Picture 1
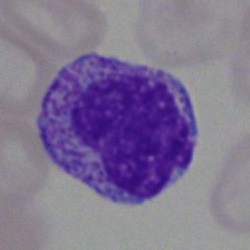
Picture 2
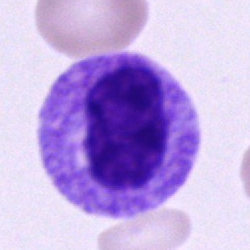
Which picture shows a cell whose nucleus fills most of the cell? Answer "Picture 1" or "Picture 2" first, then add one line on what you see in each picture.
Picture 1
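In picture 1: The nucleus fills most of the cell.
In picture 2: The cytoplasm forms a wide lilac-purple rim around the nucleus.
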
